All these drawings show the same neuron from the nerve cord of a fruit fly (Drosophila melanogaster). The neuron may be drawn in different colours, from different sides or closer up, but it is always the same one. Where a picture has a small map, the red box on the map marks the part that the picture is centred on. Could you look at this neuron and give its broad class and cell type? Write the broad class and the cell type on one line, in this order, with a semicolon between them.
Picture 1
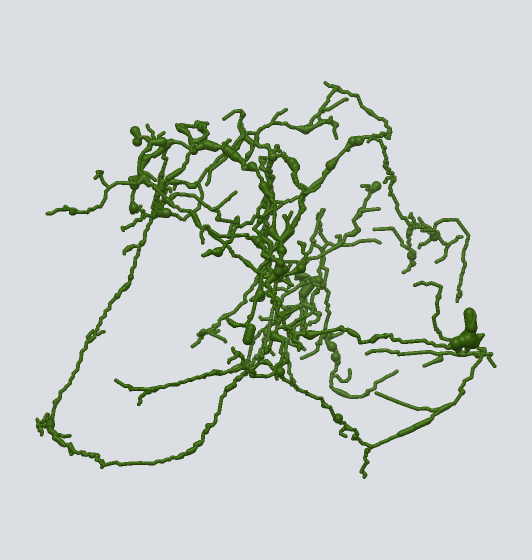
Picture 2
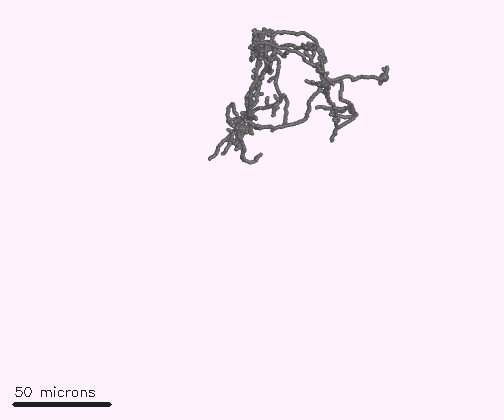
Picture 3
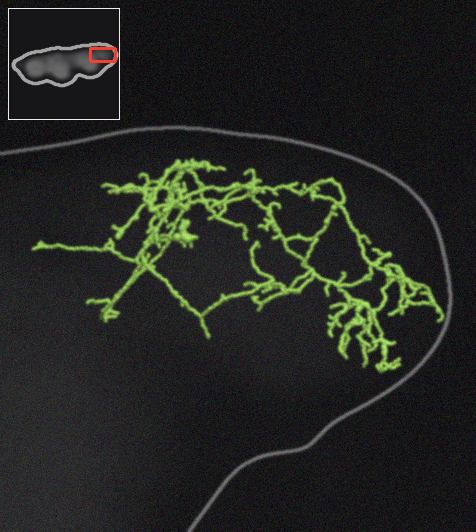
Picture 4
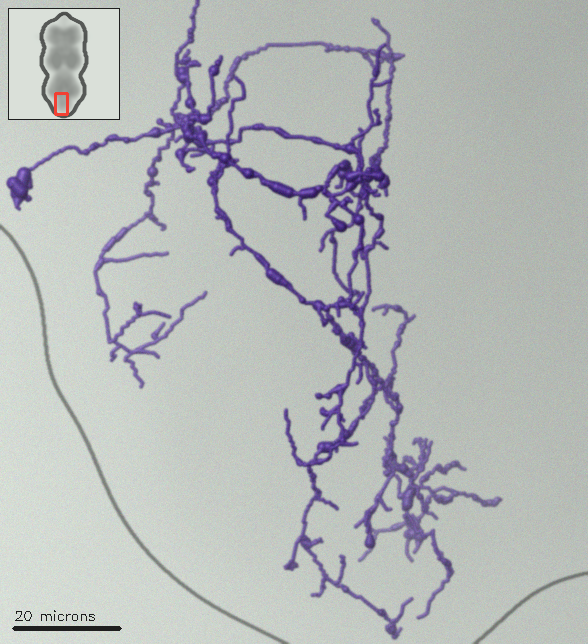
nerve-cord intrinsic neuron; INXXX386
